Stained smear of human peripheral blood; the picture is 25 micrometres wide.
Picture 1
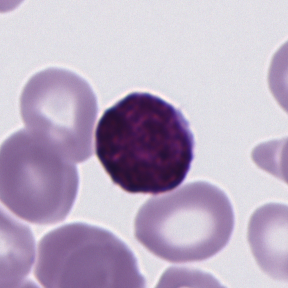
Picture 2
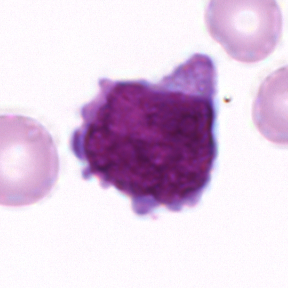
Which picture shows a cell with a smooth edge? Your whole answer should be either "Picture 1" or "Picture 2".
Picture 1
